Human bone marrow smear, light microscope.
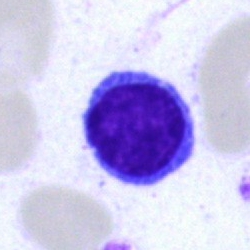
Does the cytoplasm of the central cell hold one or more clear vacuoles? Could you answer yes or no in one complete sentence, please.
No, the cytoplasm of this cell is without vacuoles.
